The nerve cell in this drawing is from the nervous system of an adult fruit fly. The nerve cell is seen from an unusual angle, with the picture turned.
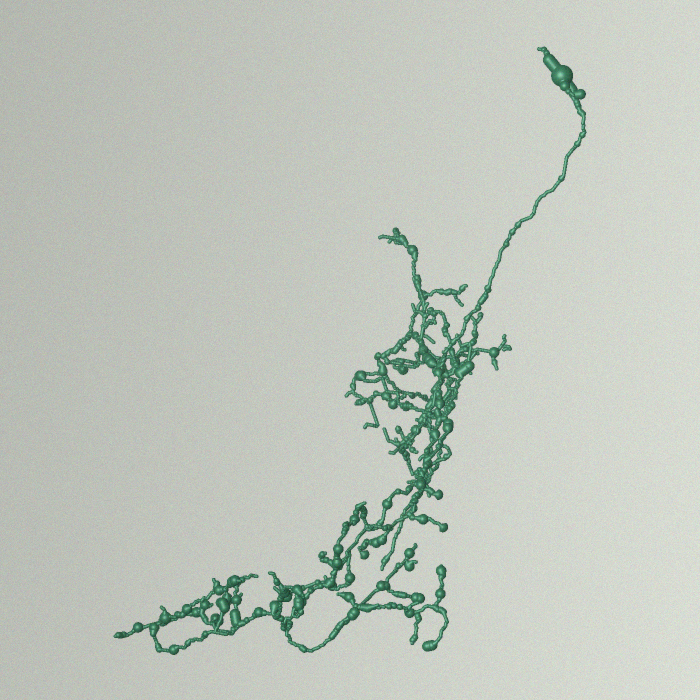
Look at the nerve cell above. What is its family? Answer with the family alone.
hemilineage LALa1_posterior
